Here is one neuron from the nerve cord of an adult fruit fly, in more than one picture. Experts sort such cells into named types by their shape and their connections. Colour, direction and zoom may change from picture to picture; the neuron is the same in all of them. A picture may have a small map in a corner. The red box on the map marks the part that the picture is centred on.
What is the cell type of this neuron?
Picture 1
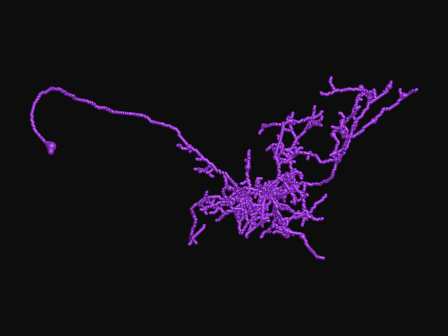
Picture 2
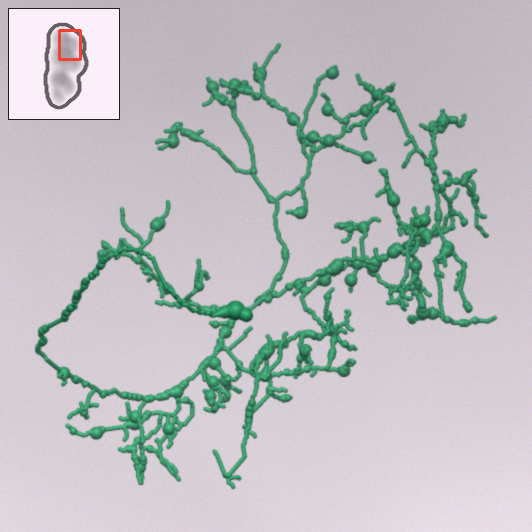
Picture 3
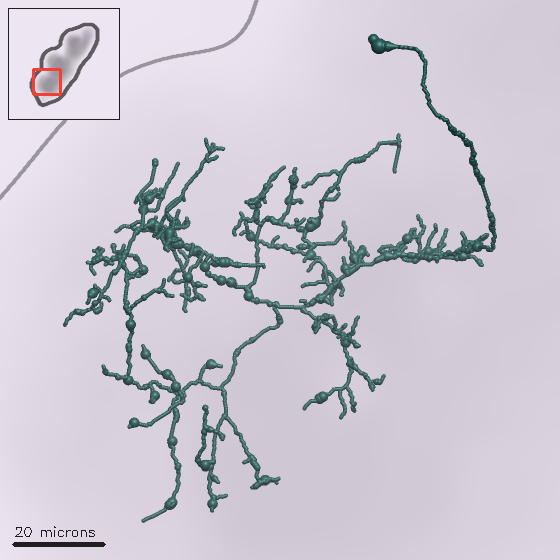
IN12B078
